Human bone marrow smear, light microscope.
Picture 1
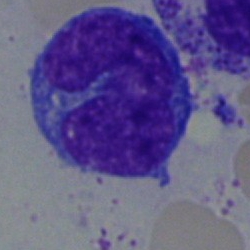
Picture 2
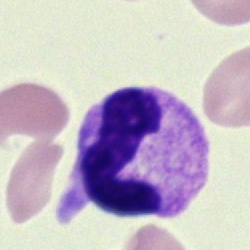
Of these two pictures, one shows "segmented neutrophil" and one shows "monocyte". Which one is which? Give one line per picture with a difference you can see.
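Picture 1 is a monocyte. No distinct granules are visible in the cytoplasm.
Picture 2 is a segmented neutrophil. Fine lilac granules are scattered evenly through the cytoplasm.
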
